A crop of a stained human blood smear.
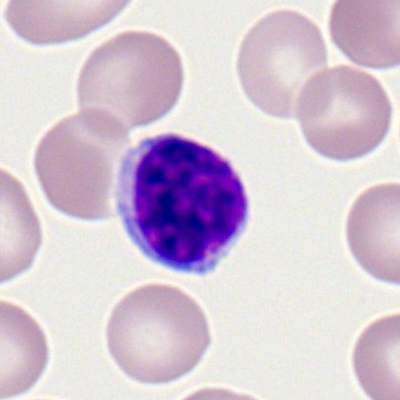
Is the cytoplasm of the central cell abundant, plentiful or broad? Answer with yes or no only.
No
